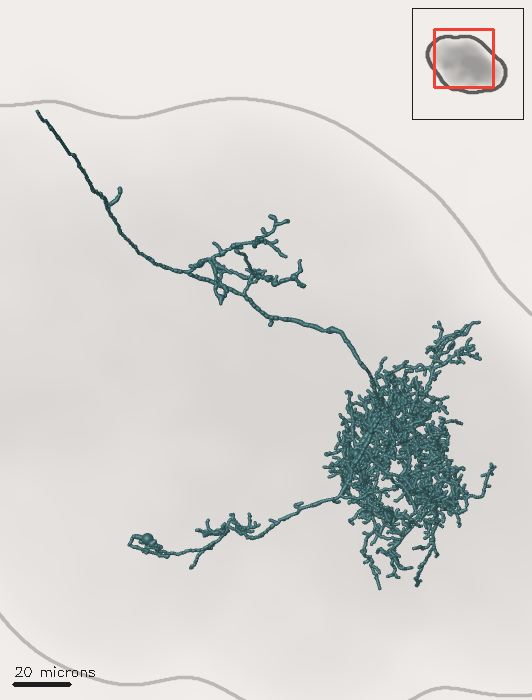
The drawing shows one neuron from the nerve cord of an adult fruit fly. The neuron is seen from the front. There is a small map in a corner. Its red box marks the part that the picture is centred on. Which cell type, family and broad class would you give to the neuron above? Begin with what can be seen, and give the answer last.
By the scale bar it is about 170 microns tall in this view. In this view it is about as wide as it is tall. The cell type is AN14A003. Its family is hemilineage 14A. This is an ascending neuron.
